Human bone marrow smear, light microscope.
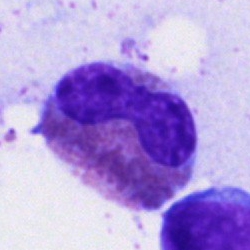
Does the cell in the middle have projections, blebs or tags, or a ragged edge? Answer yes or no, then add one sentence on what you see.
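Yes. A small pointed projection sticks out from the left edge of the cell.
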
